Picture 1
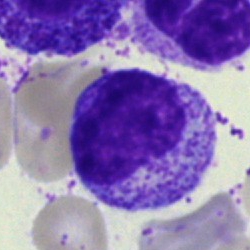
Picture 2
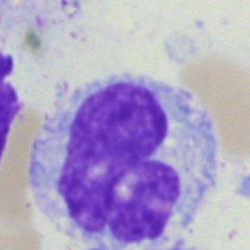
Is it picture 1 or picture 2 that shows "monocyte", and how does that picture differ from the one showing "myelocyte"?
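Let me see: picture 1 is the myelocyte, and picture 2 is the monocyte. In picture 2 the cytoplasm is pale greyish-blue, and its rim is widest on the right side of the cell.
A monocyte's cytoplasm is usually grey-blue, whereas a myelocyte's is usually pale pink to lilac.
The outlines differ too: the myelocyte is round and smooth, while the monocyte is roughly round with a slightly fuzzy edge. Both have dark purple chromatin; in the myelocyte it is densely stained with a slightly mottled texture, and in the monocyte it is mottled rather than evenly smooth. The myelocyte's cytoplasm makes a crescent on the lower right side of the nucleus, and I see no vacuoles in it. A pale red cell with no nucleus lies against its left side, and at the left edge of picture 2 part of another dark purple nucleus is cut off.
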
